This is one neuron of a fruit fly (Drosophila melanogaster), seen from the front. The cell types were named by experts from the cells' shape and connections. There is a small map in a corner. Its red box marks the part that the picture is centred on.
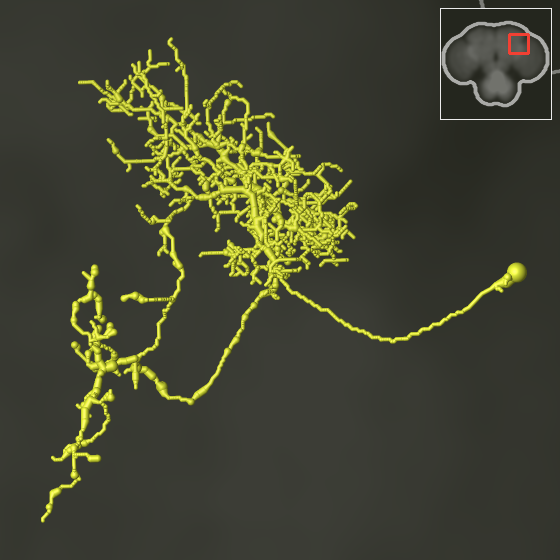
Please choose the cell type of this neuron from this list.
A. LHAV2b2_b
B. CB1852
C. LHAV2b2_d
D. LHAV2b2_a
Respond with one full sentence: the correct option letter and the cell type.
The neuron's cell type is LHAV2b2_b, which is option A.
